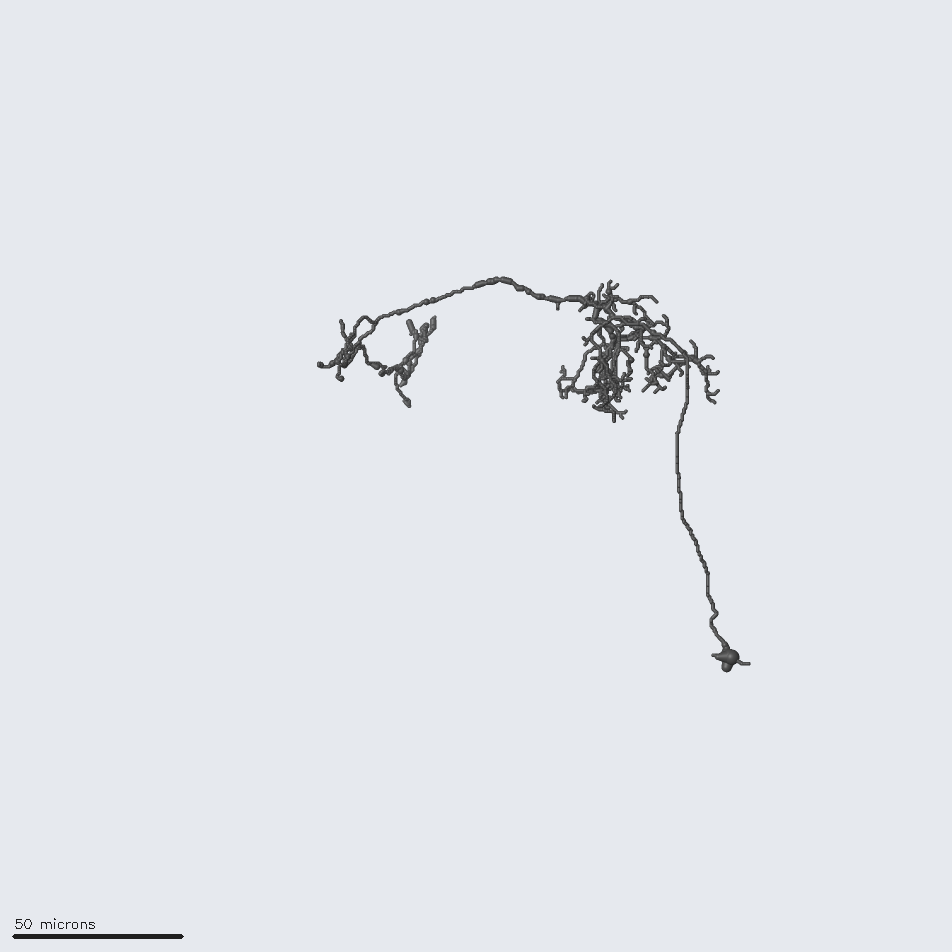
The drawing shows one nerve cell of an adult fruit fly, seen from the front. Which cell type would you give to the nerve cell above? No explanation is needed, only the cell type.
IN06A076_a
